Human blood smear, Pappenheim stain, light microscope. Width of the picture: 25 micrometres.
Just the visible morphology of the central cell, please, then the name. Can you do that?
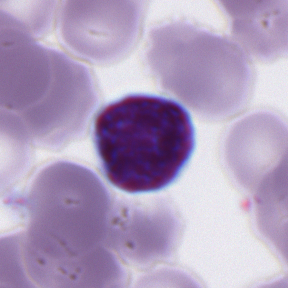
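Smooth, round outline on this one, with no projections at the surface. The nucleus is round in outline and takes up nearly the whole cell, so the cytoplasm is only a very thin pale blue rim, clearest along the lower right edge. Chromatin's dense, dark purple and coarsely clumped. It's a typical lymphocyte.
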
